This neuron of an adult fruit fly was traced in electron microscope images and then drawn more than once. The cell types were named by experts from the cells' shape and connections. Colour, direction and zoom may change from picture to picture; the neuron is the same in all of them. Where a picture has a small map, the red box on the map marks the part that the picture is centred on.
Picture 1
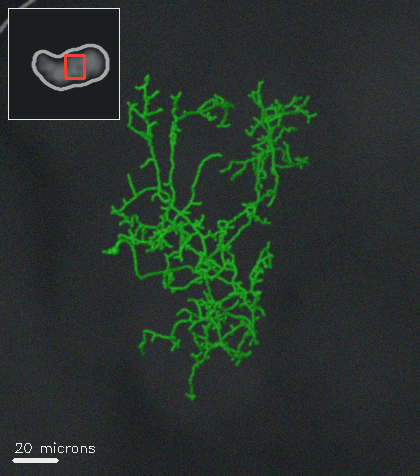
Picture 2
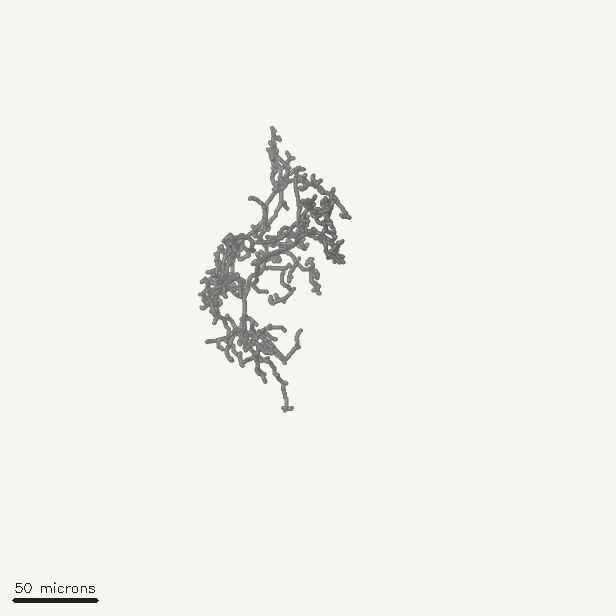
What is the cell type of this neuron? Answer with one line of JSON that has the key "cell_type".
{"cell_type": "CB2330"}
